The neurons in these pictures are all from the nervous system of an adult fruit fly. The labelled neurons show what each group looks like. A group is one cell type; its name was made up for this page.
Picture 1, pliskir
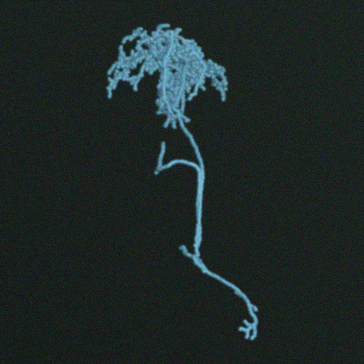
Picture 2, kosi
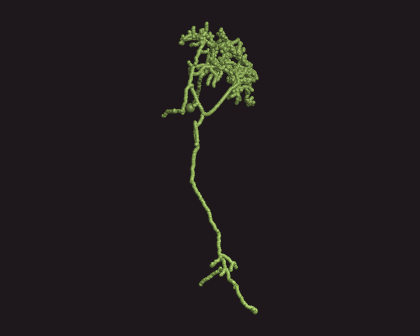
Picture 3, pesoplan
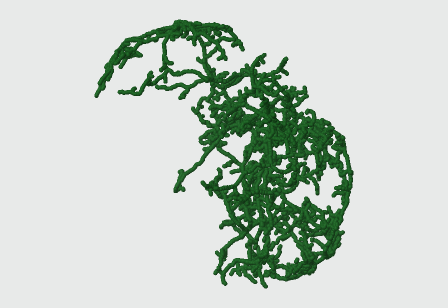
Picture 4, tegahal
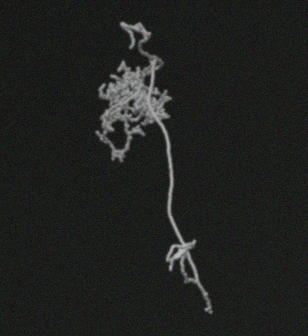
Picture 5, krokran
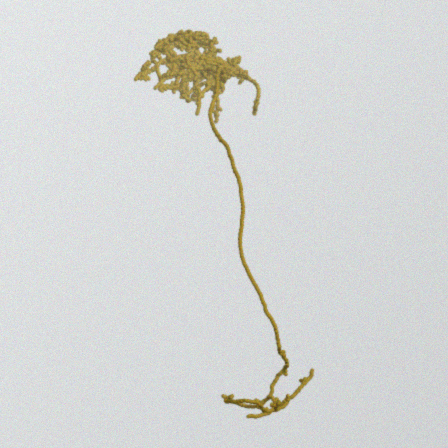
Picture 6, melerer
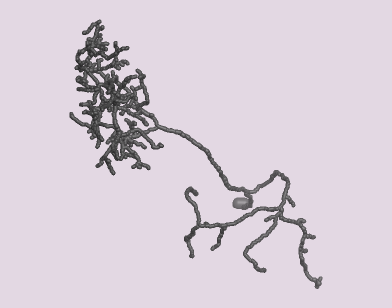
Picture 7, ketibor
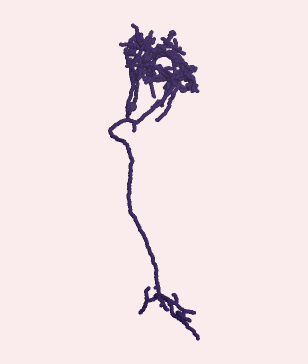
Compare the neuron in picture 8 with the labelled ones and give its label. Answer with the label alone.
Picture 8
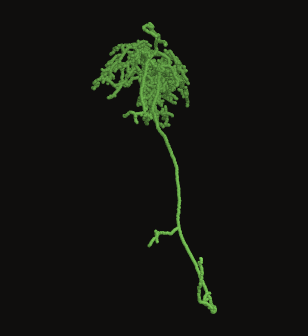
pliskir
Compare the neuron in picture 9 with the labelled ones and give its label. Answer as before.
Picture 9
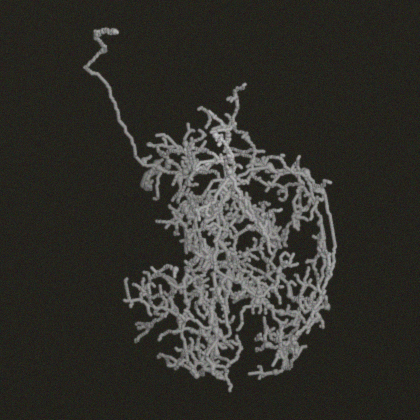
pesoplan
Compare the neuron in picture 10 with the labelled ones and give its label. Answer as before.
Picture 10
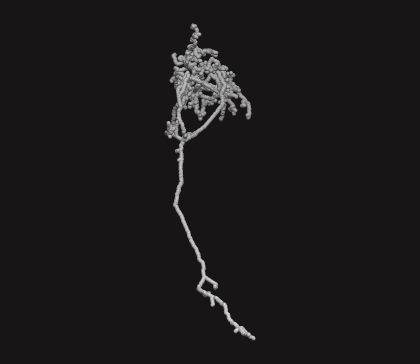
ketibor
